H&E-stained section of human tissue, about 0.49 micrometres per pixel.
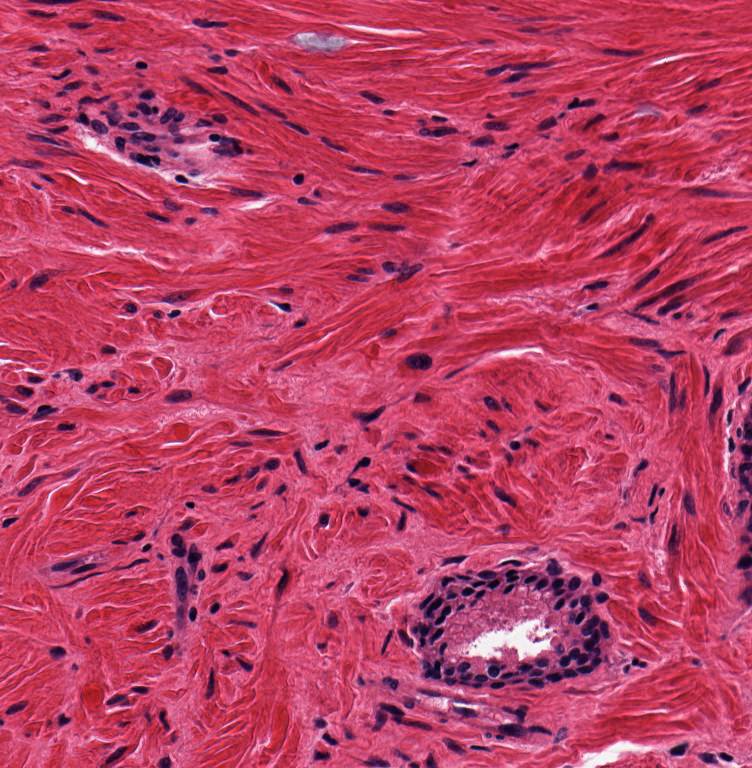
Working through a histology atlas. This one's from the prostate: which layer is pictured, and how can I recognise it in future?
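Fibromuscular stroma is the part shown. First, the field is filled almost entirely by bundles of smooth muscle that run and interlace in many different directions, their cytoplasm brightly eosinophilic pink-red. Second, the nuclei among the bundles are mostly elongated and blunt-ended, lying along the length of the fibres.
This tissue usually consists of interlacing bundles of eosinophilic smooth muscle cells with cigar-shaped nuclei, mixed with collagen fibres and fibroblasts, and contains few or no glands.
Third, only a single small gland-like structure with a central lumen appears, in the lower part of the field just right of centre.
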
